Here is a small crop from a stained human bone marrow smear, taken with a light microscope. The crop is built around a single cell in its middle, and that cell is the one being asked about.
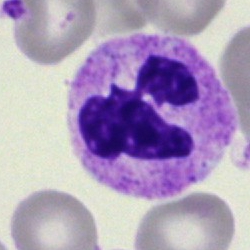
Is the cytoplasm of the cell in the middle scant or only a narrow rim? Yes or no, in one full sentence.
No, the cell's cytoplasm is ample, not a thin rim.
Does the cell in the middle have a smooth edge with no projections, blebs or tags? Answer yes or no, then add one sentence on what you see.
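Yes. The cell outline is round with a smooth edge.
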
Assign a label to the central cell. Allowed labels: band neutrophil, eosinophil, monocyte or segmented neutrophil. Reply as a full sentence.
The target cell in the middle of the crop is a segmented neutrophil.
